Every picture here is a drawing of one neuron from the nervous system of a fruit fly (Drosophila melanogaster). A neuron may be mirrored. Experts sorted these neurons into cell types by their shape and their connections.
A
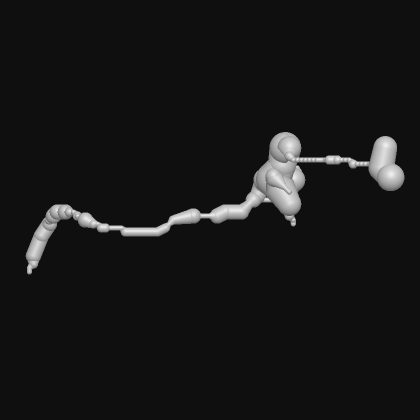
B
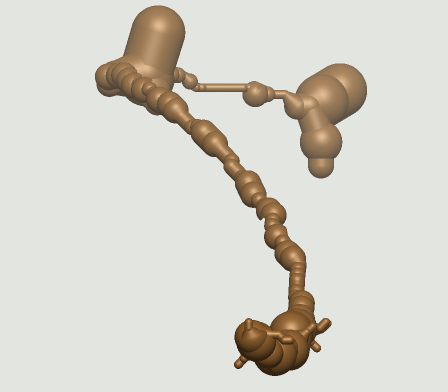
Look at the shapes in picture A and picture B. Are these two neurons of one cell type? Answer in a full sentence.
They are of the same cell type.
